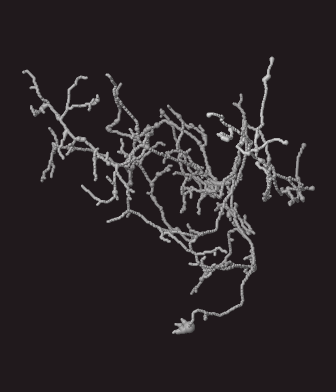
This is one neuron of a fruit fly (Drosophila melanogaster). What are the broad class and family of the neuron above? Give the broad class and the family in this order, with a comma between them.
nerve-cord intrinsic neuron, hemilineage 05B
